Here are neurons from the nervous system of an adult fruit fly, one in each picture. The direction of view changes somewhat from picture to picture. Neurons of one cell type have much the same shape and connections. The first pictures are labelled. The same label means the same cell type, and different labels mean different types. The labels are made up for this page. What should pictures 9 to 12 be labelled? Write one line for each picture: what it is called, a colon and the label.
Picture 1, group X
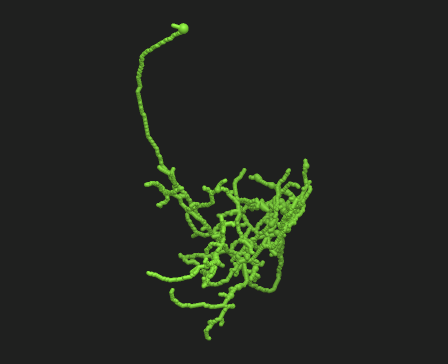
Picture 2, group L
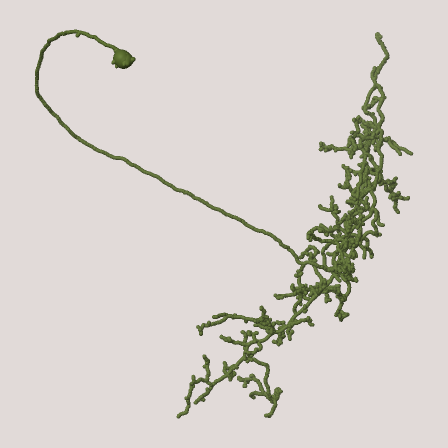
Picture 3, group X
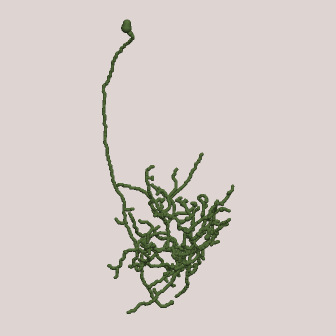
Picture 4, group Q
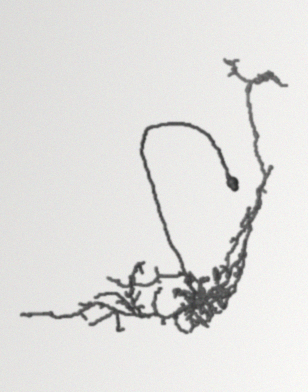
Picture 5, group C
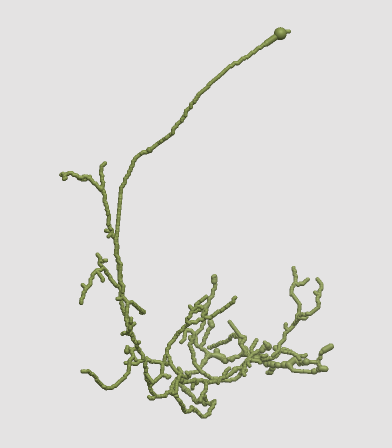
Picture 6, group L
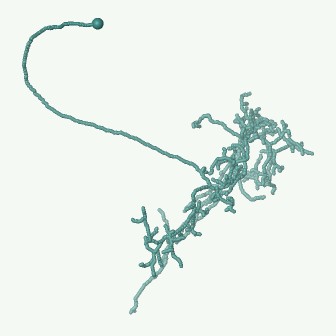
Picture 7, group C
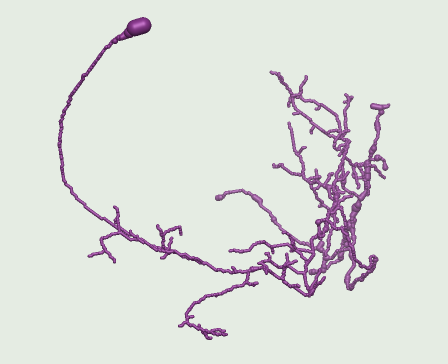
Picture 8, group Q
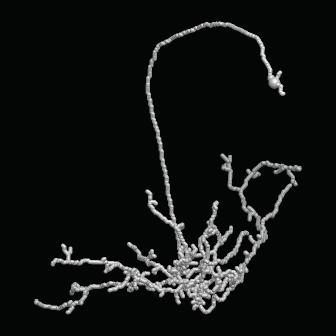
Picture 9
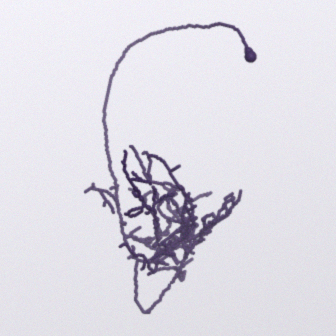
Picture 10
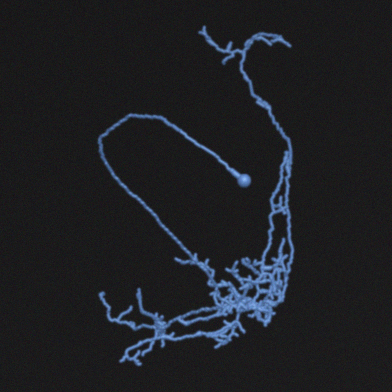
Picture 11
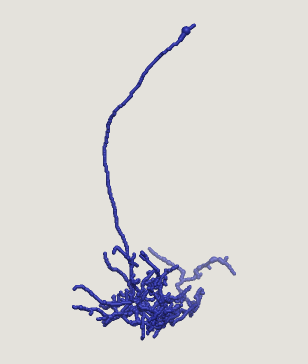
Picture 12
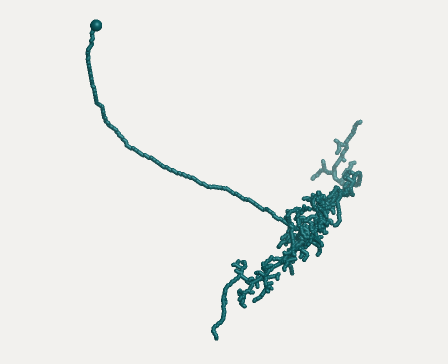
9: group X
10: group Q
11: group Q
12: group Q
